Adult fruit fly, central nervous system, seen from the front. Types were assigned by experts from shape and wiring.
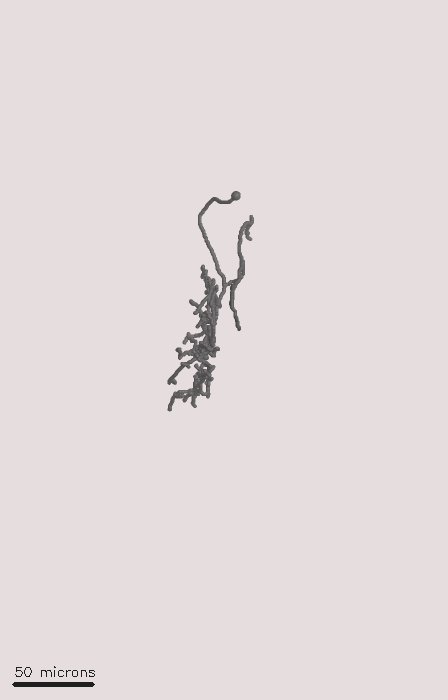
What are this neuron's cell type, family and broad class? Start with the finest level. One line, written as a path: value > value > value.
IN23B082 > hemilineage 23B > nerve-cord intrinsic neuron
